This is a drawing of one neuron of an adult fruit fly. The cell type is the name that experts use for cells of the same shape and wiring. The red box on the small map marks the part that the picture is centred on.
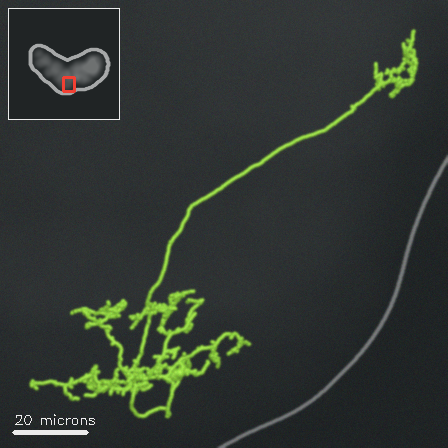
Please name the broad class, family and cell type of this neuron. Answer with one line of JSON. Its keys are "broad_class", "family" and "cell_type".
{"broad_class": "optic-lobe intrinsic neuron", "family": "TmY", "cell_type": "TmY10"}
